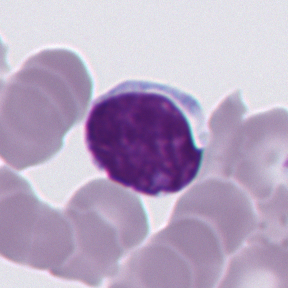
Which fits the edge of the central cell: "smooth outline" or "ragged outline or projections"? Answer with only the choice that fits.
Smooth outline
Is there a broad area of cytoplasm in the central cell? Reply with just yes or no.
No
